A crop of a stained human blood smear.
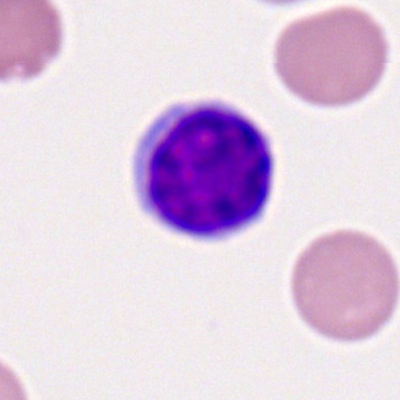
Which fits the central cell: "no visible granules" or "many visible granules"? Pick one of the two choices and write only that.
No visible granules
